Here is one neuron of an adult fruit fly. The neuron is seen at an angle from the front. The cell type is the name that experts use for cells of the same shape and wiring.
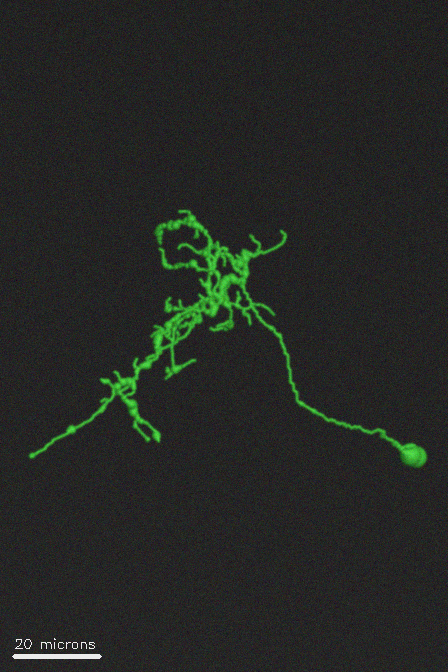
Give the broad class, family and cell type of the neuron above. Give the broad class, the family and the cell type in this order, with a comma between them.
nerve-cord intrinsic neuron, hemilineage 02A, IN02A054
